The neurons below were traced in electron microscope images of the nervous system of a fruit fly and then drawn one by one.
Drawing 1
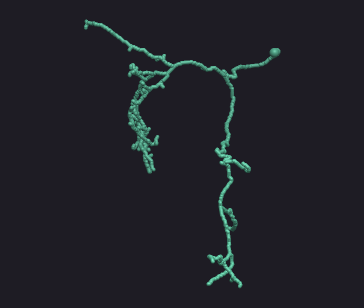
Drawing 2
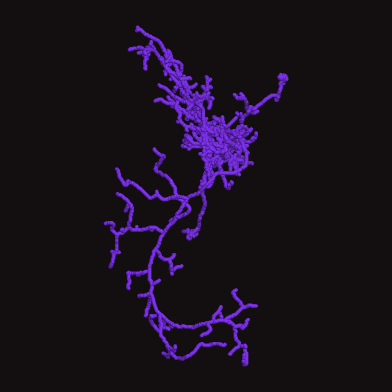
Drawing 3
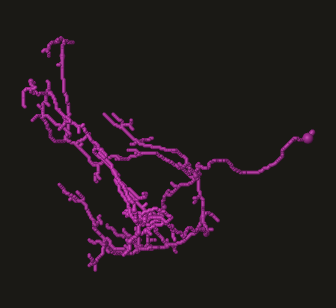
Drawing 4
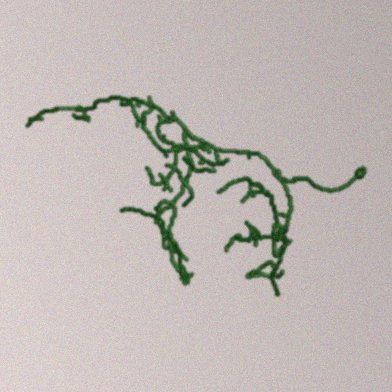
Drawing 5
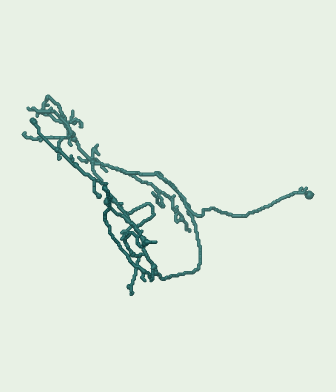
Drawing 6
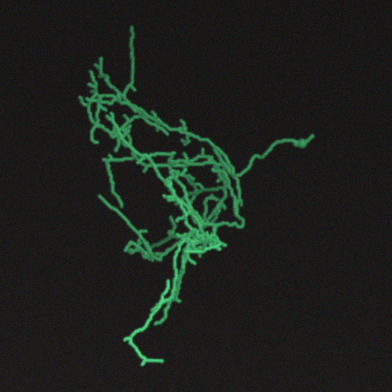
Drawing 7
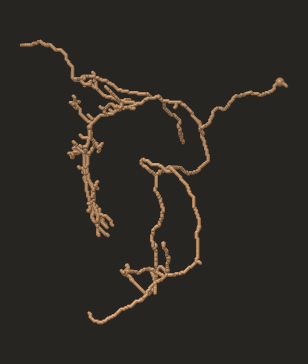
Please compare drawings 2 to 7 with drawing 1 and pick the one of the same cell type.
7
